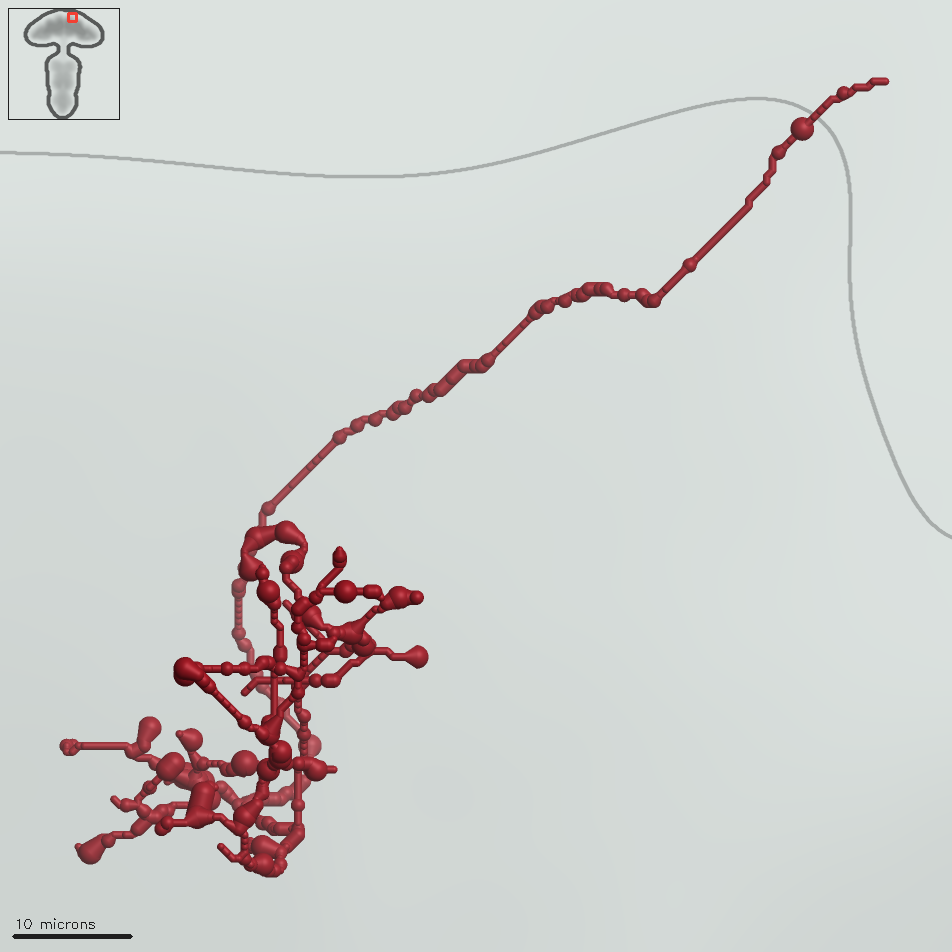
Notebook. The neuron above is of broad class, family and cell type: sensory neuron entering the brain; class hygrosensory; HRN_VP1d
